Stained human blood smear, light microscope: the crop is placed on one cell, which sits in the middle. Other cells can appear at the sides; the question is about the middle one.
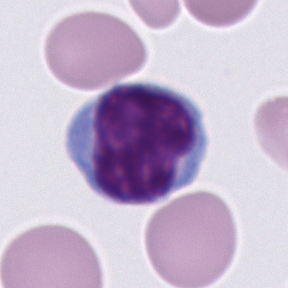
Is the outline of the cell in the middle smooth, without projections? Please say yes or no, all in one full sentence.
Yes, the cell does have a smooth edge free of projections, blebs or tags.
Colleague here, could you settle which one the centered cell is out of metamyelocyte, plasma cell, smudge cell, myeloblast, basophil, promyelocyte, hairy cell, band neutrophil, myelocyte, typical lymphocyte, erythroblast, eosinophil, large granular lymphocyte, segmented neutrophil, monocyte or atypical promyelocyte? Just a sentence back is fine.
Classified as a typical lymphocyte is the cell in the middle of this crop.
